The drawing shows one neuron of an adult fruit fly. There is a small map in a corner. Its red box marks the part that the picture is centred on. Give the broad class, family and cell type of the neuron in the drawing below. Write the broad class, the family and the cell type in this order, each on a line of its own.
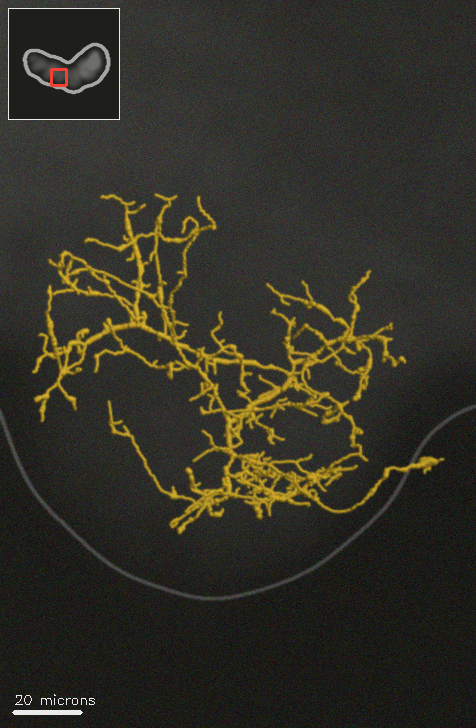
nerve-cord intrinsic neuron
hemilineage 13A
IN13A018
